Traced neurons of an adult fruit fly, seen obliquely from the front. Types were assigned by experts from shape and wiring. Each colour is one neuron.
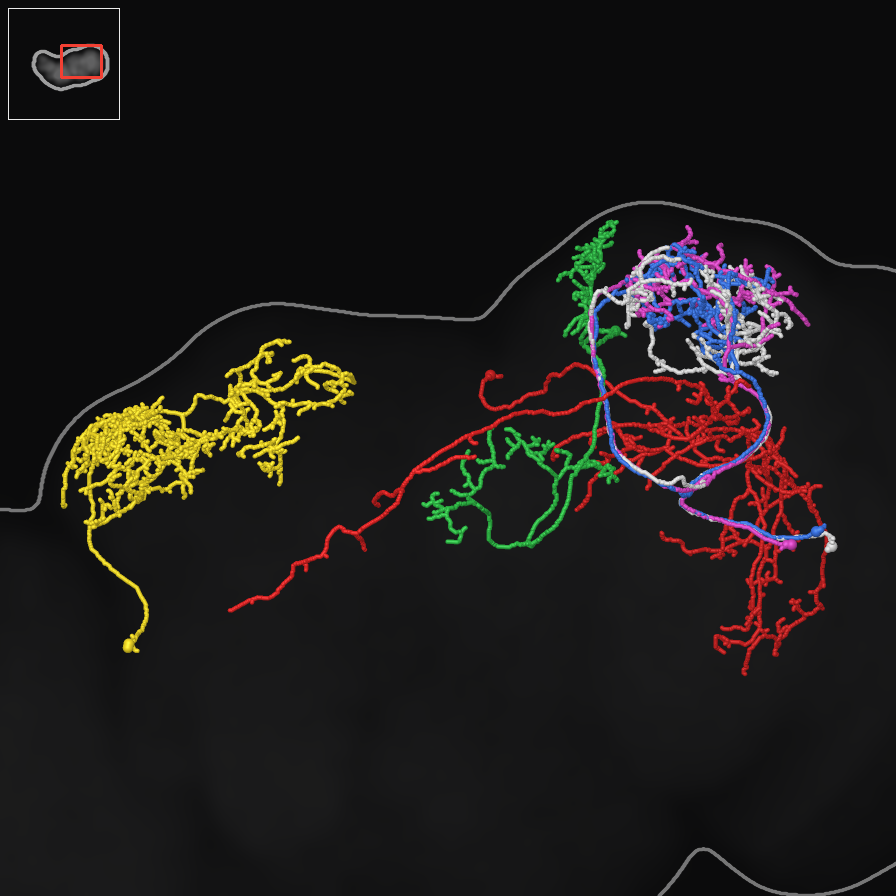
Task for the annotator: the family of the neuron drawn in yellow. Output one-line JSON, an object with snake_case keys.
{"family": "hemilineage LHa3"}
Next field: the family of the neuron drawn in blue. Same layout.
{"family": "hemilineage CREl1"}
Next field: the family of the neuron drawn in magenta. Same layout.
{"family": "hemilineage CREl1"}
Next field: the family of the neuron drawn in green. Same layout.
{"family": "hemilineage DL1_dorsal"}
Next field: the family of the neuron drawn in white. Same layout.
{"family": "hemilineage CREl1"}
